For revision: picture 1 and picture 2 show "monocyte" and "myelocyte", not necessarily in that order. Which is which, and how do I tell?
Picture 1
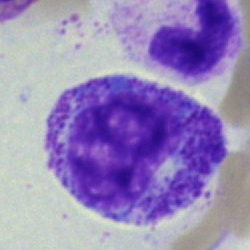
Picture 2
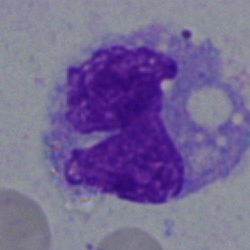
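Picture 1 is the myelocyte, and picture 2 is the monocyte. In the myelocyte the cytoplasm is crammed with coarse dark purple granules that run right out to the edge, so the border looks finely bumpy. Its outline is round to oval, and the purple nucleus has several paler patches set in darker chromatin. The monocyte's nucleus is irregular, with a deep cleft coming in from the left, and most of its cytoplasm sits off to the right. Over there you'll spot one large round clear vacuole to the right of the nucleus, plus several smaller clear ones scattered about.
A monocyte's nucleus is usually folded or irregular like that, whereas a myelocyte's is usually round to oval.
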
